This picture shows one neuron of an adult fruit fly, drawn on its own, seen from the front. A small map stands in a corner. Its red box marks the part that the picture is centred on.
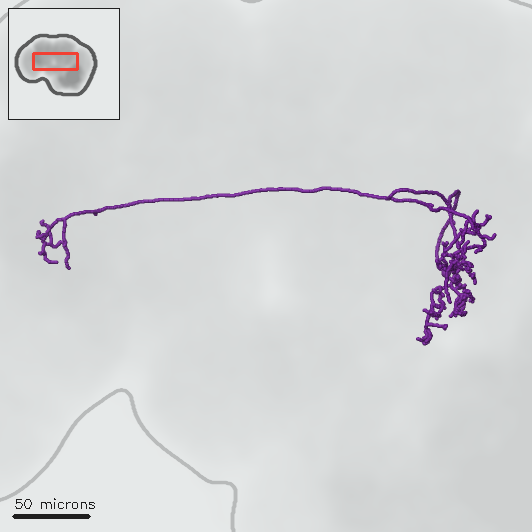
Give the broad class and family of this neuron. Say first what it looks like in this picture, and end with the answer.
By the scale bar it is about 300 microns wide in this view. In this view it is more than twice as wide as it is tall. Its broad class is central-brain intrinsic neuron. The family is hemilineage VLPl&p2_posterior.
